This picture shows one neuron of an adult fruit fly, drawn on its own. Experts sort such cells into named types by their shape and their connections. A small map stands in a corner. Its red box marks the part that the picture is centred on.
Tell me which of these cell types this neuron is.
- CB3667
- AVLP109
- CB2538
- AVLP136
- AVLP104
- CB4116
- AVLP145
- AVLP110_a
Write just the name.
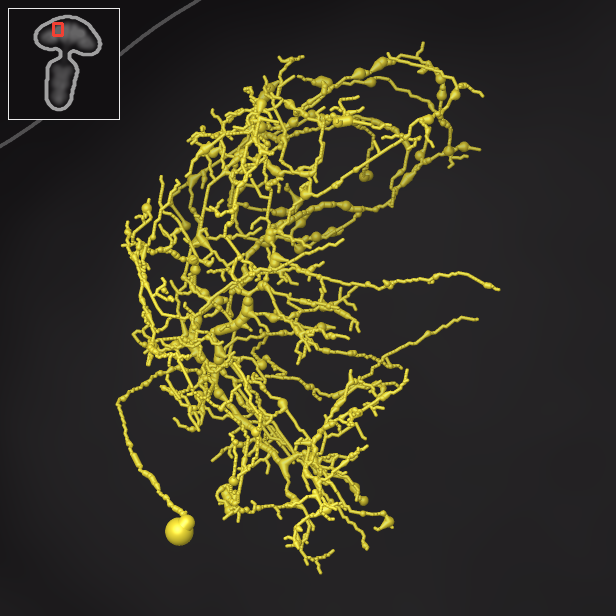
AVLP136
